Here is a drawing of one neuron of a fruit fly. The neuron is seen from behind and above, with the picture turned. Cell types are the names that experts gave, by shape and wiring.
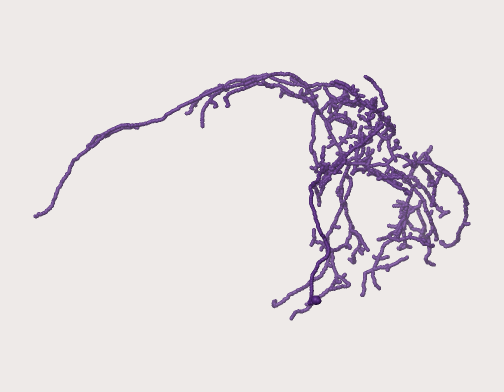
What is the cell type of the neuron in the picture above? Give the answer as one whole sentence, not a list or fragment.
The cell type held by this neuron is pC1_10c.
